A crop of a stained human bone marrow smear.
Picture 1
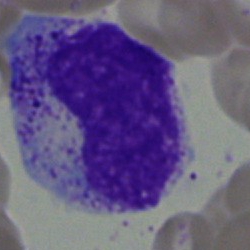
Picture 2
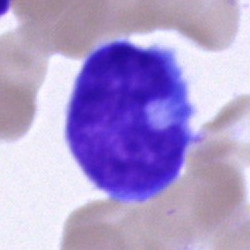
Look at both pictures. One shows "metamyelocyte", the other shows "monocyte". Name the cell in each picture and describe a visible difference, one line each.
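Picture 1 – metamyelocyte. The cytoplasm holds many scattered purple granules.
Picture 2 – monocyte. No granules are visible in the cell.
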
